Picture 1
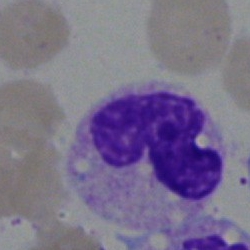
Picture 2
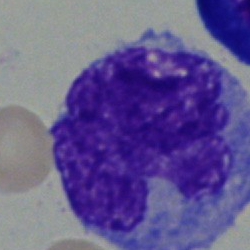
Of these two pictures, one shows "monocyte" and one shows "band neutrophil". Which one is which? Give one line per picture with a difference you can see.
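Picture 1: band neutrophil. The cytoplasm holds many fine lilac granules.
Picture 2: monocyte. No distinct granules are seen in the cytoplasm.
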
